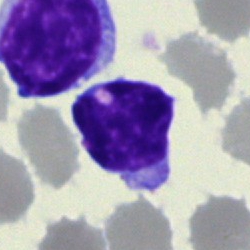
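Lymphocyte at the centre of this stained bone marrow smear. Its nucleus takes up nearly all of the cell, and the scant pale blue cytoplasm shows mostly as a small cap along the lower edge. The outline is irregular and somewhat angular. There's also a small pale pinkish spot in the upper left part of the nucleus.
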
